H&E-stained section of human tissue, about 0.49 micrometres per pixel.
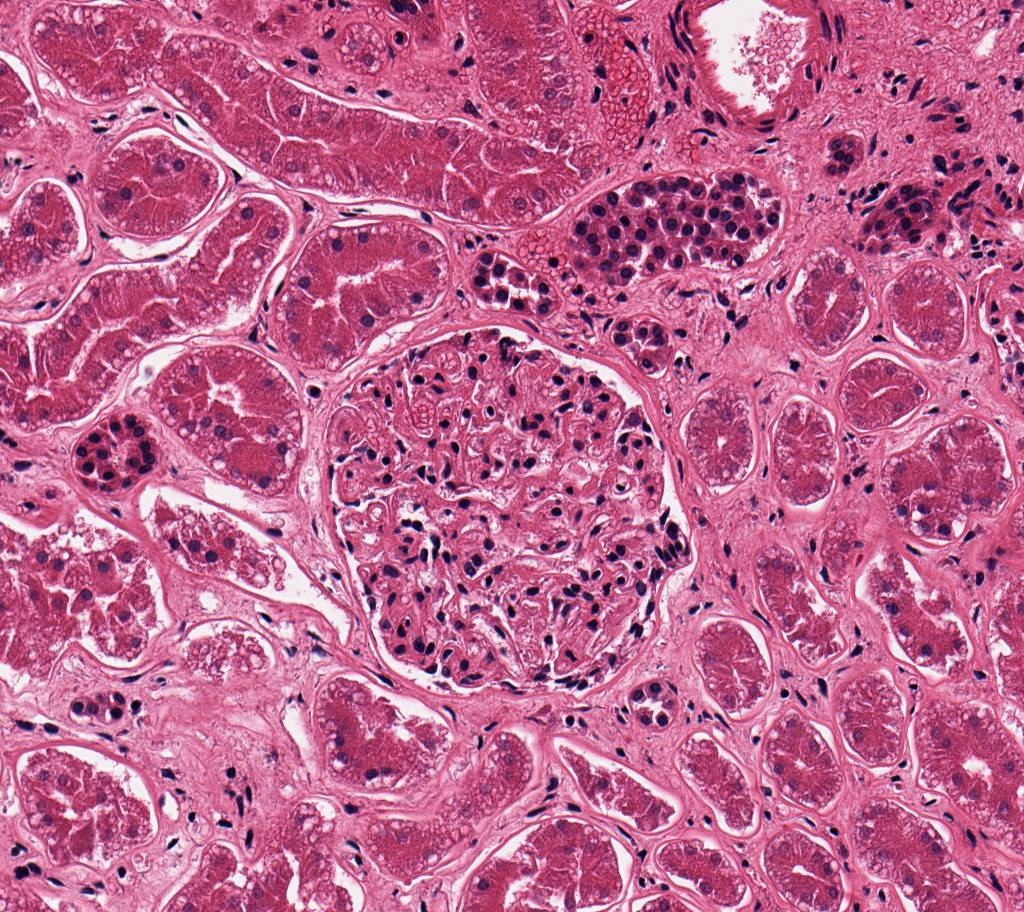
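Renal cortex. Look at the centre: one round glomerulus, ringed on every side by cut tubules. Most tubules have cuboidal to columnar cells with plenty of pink granular cytoplasm and narrow, irregular lumens.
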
